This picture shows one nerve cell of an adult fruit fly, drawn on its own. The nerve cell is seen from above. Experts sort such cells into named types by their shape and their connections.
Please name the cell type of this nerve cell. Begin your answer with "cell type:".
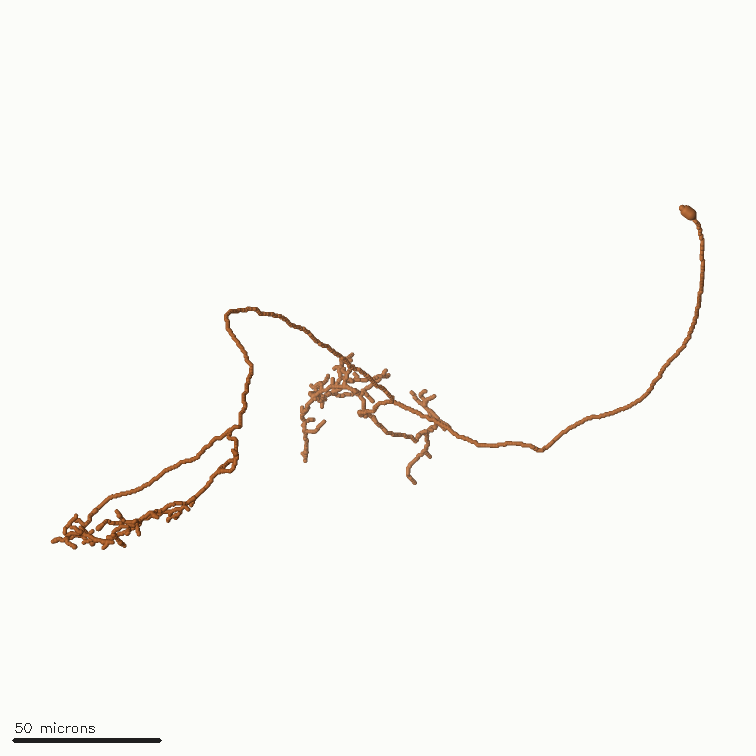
cell type: mAL4D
